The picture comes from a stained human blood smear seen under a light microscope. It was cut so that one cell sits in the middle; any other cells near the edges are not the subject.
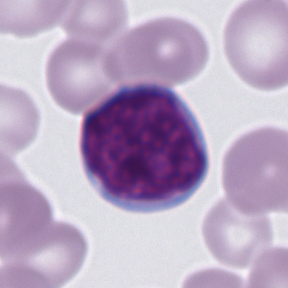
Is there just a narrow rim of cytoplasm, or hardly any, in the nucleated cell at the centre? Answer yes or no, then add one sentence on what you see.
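Yes. The cytoplasm forms only a thin rim around the nucleus.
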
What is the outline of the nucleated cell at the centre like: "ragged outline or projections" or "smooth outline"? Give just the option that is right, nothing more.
Smooth outline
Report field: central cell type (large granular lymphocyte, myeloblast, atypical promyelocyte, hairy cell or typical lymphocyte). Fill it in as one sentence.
At the middle of the frame sits a typical lymphocyte.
